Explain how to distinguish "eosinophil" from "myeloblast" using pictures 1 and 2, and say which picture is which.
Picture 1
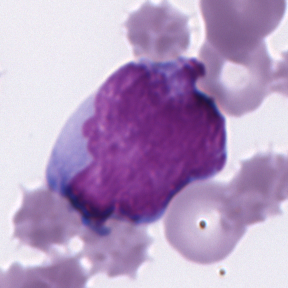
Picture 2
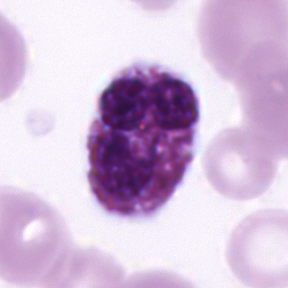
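The myeloblast is in picture 1, and the eosinophil is in picture 2. Let's begin with the myeloblast: a crescent of pale blue cytoplasm lies on its left side, where the cell border is a smooth curve. Its nucleus is broad and roughly square, with a ragged, uneven margin, and it fills about 80% of the cell's area.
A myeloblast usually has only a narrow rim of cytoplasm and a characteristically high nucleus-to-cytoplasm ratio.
Its cytoplasm holds no granules and no vacuoles. Red cells with spiky, crenated outlines lie around it. Now the eosinophil: its outline is oval and taller than it is wide.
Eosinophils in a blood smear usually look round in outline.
Its chromatin is dark purple and densely clumped, and no nucleoli can be seen. Coarse reddish-purple granules fill its cytoplasm throughout, and there are no vacuoles.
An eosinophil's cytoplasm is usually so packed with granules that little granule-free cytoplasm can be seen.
So the clearest difference is the granules: none in the myeloblast, coarse ones filling the eosinophil, while neither cell shows vacuoles.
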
